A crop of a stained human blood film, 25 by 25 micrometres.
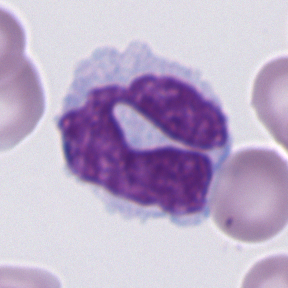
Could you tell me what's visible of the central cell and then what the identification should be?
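Starting at the edge: the border is irregular and frayed, and that is clearest along the top. Moving inward, the nucleus folds into a horseshoe around a pale central space. The cytoplasm is a pale greyish blue, and I can't find any coarse or brightly coloured granules in it. This one is a monocyte.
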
